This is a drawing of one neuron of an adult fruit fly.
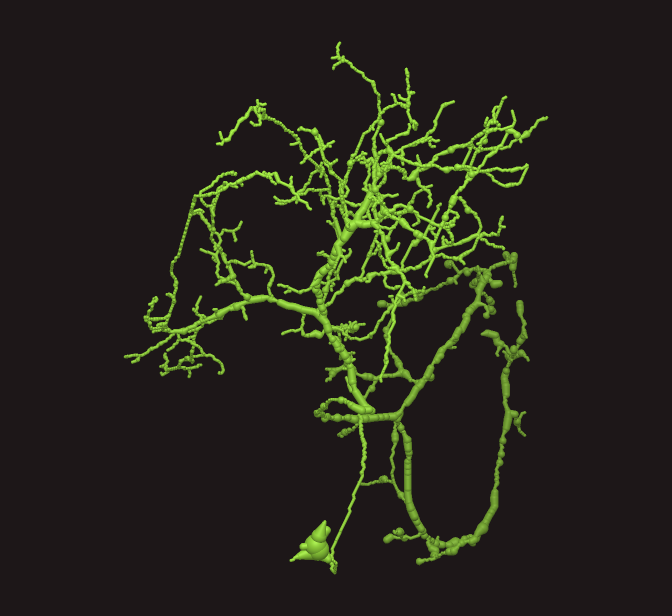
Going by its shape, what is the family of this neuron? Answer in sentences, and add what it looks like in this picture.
The family is hemilineage 11A. It is a nerve-cord intrinsic neuron. The cell body is at the bottom of the picture. The picture shows more than a hundred branch ends.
